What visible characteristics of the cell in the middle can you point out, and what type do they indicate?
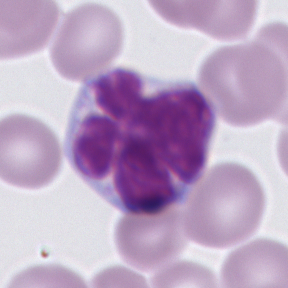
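Let's start with the shape: the outline is roughly round, with a few slightly angular corners. Now look inside the nucleus, and you won't find any nucleoli. The nucleus takes up about 80% of the cell's area, and the cytoplasm forms a thin rim that is widest on the left side. Notice its colour, a pale greyish blue. What you're looking at is a large granular lymphocyte.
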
